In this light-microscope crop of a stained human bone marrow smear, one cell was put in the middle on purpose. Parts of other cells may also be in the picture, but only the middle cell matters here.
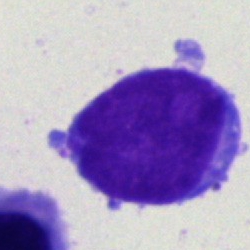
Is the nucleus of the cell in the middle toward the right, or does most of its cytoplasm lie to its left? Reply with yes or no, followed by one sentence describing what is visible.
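No. The cytoplasm shows only as a thin rim, seen mainly on the right side.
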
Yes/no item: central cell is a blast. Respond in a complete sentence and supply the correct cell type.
Yes, it is a blast that lies in the middle.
